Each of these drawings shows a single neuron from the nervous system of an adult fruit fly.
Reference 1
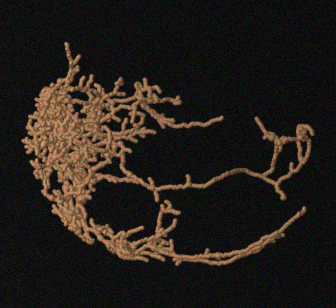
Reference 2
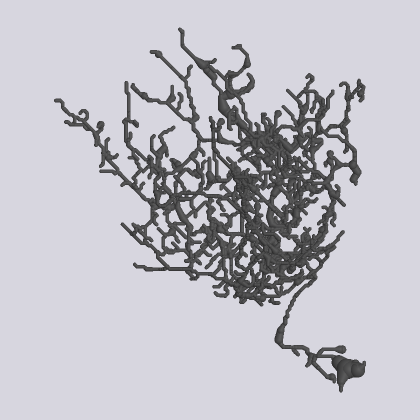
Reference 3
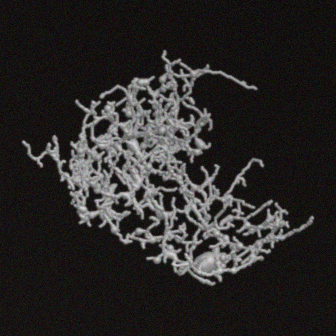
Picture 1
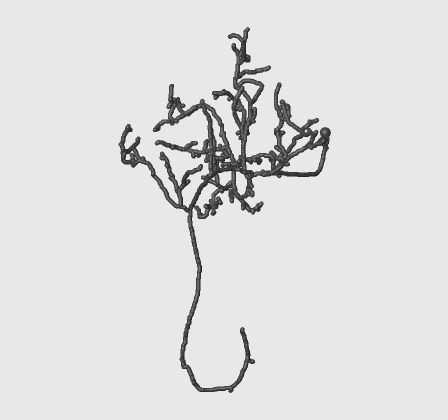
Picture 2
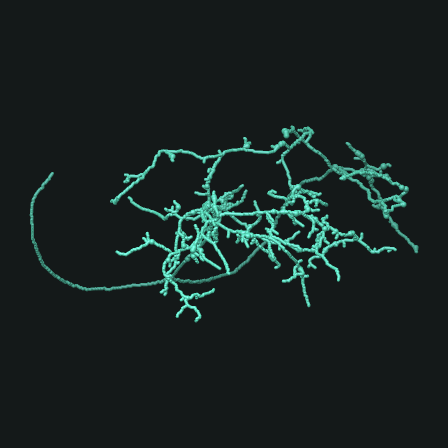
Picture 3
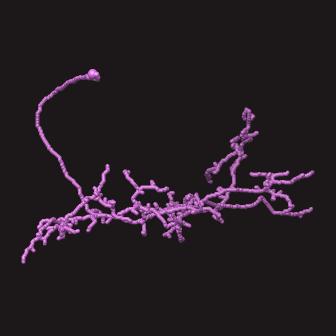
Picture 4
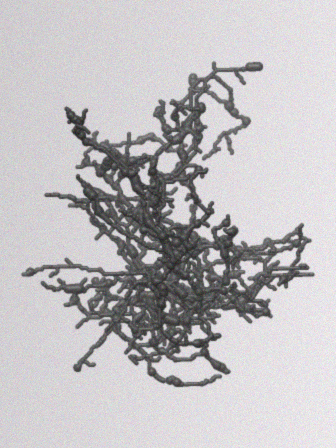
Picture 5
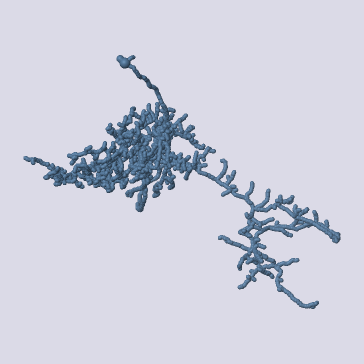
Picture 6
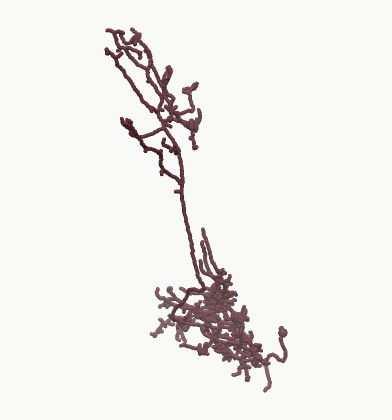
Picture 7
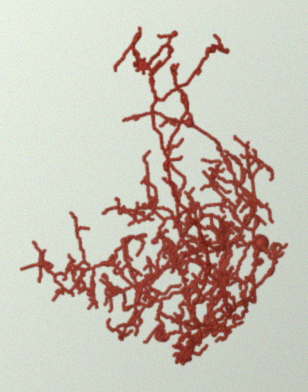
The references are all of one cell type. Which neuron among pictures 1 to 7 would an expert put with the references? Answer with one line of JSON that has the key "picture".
{"picture": 7}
